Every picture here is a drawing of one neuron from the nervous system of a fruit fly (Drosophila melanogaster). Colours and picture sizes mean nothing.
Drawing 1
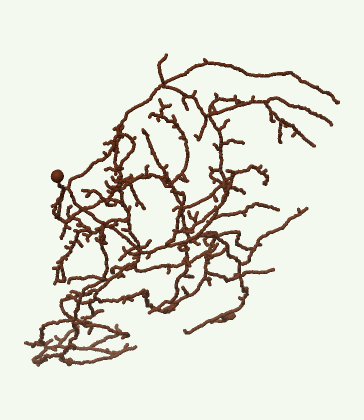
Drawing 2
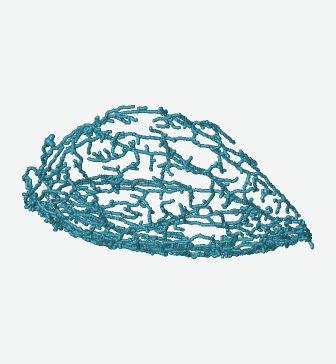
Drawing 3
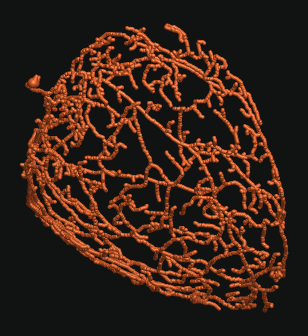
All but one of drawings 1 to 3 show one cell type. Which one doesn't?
1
